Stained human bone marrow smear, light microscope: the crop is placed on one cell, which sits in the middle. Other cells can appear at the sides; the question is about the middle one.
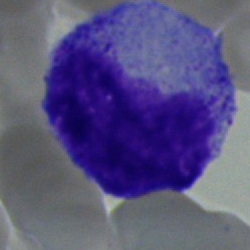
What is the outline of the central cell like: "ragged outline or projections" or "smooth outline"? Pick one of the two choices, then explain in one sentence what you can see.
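Ragged outline or projections. The cell margin is finely bumpy rather than smooth.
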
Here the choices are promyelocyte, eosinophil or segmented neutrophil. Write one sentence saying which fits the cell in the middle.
For this crop, the central cell is a promyelocyte.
